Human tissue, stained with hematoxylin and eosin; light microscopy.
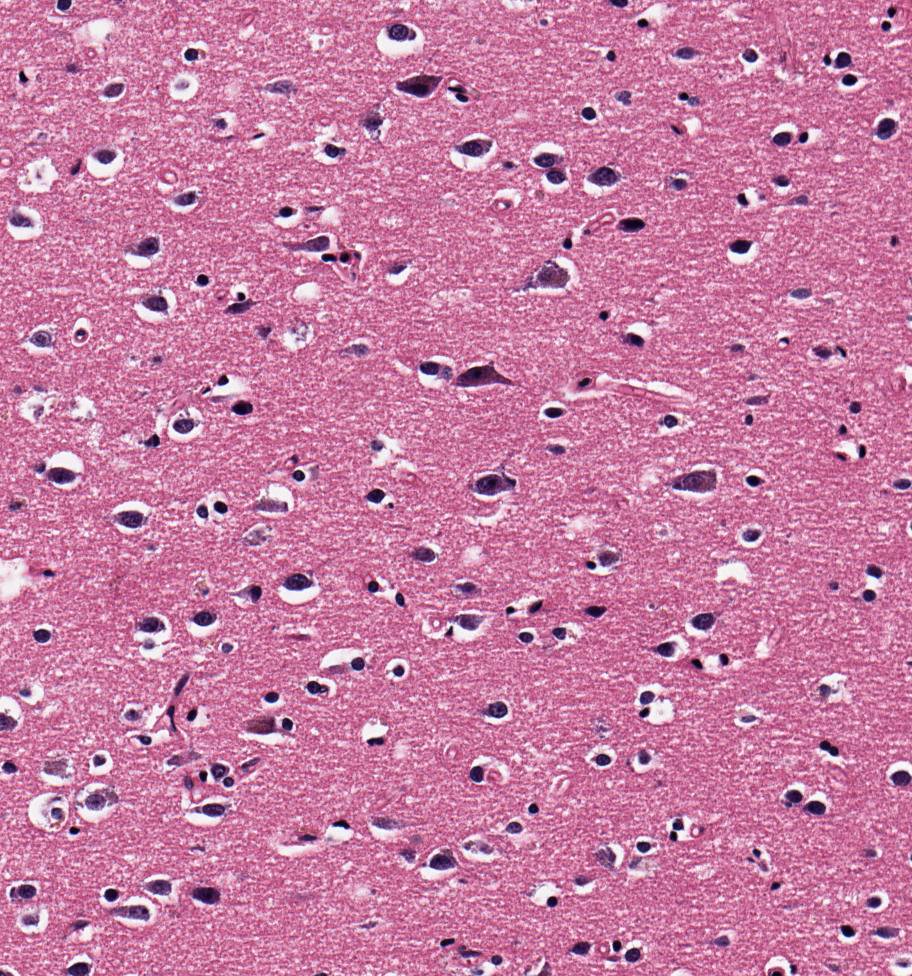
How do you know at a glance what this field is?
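That's cerebral cortex. Cells lie singly and fairly evenly on a continuous pink background, no sheets, nests or glands, and that background is fine, granular, fibrillary neuropil, not collagen bundles.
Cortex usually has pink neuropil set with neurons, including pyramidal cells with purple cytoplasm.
A few larger neurons, triangular with tapering processes, stand out upper middle and centre, purplish cytoplasm around a large nucleus. The molecular layer is usually almost cell-free; these neuronal cell bodies set this apart.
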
